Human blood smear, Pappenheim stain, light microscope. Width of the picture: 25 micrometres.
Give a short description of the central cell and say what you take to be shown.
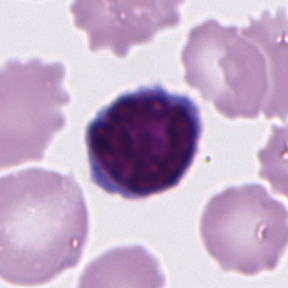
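What stands out is how little cytoplasm there is: a scant rim of blue, most visible along the lower-left edge, with no vacuoles in it. The nucleus is round in outline, about 9 micrometres across, and fills about 80% of the cell's area. Its chromatin is dark purple and coarsely clumped. This is a typical lymphocyte.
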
